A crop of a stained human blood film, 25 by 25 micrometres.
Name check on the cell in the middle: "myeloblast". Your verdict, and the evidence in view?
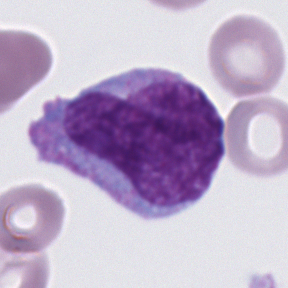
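Outline: irregular, frayed and ruffled at the left end; size about 17 by 13 micrometres. Nucleus: folded over on itself with a darker crease curving across it, about 14 by 11 micrometres, filling about 70% of the cell's area. Cytoplasm: pale greyish blue, mostly at the left end and along the lower edge, with fine pinkish-purple granules at the left end.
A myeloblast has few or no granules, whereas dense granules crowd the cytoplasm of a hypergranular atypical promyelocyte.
The granules here count against myeloblast.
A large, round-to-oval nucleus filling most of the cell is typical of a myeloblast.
The folded nucleus does not match that round-to-oval shape. The cell is an atypical promyelocyte, not a myeloblast.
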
